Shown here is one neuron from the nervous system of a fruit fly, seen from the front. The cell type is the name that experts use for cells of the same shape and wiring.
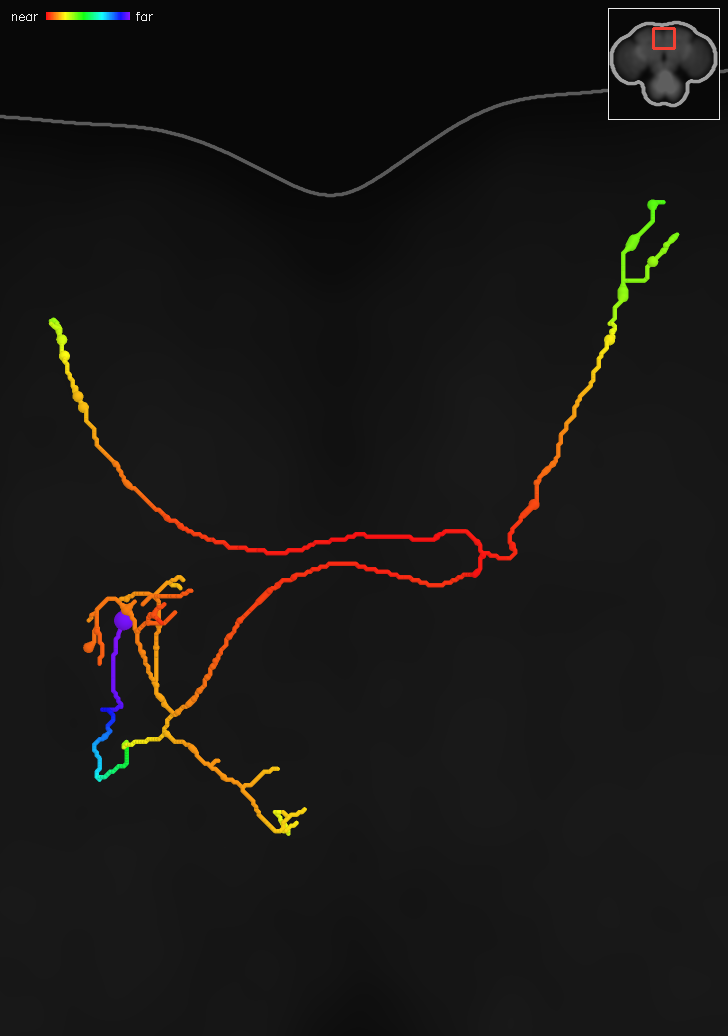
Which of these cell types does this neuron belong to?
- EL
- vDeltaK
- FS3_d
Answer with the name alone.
FS3_d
